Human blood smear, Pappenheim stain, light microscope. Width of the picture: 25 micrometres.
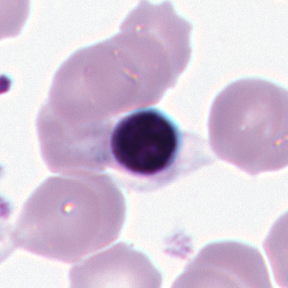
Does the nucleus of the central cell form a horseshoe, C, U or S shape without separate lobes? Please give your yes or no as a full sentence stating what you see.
No, compact and round or oval, the nucleus is not a curved band.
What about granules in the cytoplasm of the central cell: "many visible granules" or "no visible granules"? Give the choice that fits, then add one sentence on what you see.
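No visible granules. No granules are visible in the cytoplasm.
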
